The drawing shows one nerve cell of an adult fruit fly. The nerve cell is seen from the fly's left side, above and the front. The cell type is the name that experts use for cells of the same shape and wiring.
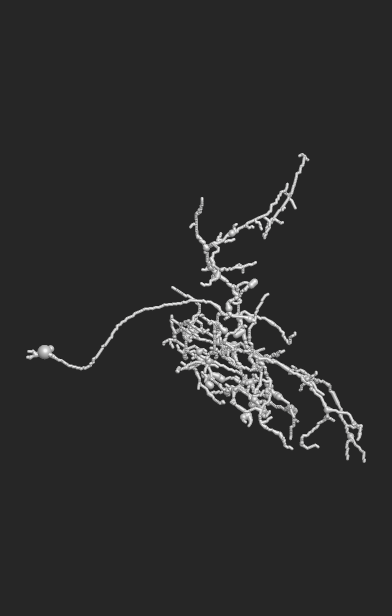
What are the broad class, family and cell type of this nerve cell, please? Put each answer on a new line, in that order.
central-brain intrinsic neuron
hemilineage TRdl_b
GNG370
